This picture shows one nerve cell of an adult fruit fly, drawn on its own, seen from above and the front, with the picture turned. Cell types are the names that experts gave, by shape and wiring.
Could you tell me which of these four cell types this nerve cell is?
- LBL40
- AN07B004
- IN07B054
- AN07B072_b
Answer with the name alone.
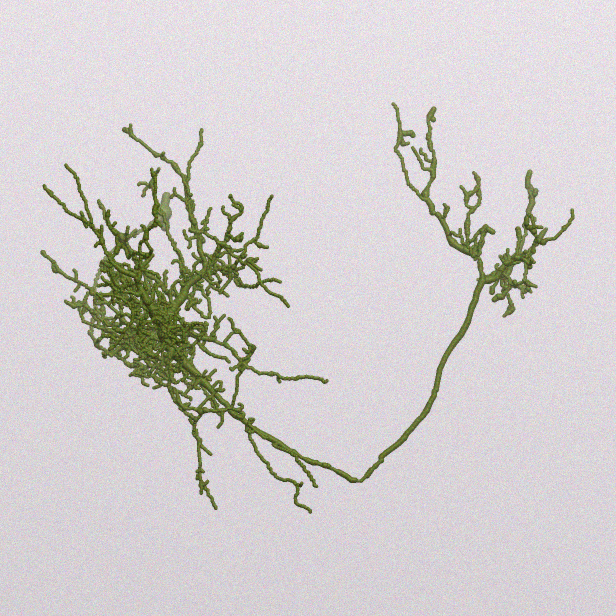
LBL40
